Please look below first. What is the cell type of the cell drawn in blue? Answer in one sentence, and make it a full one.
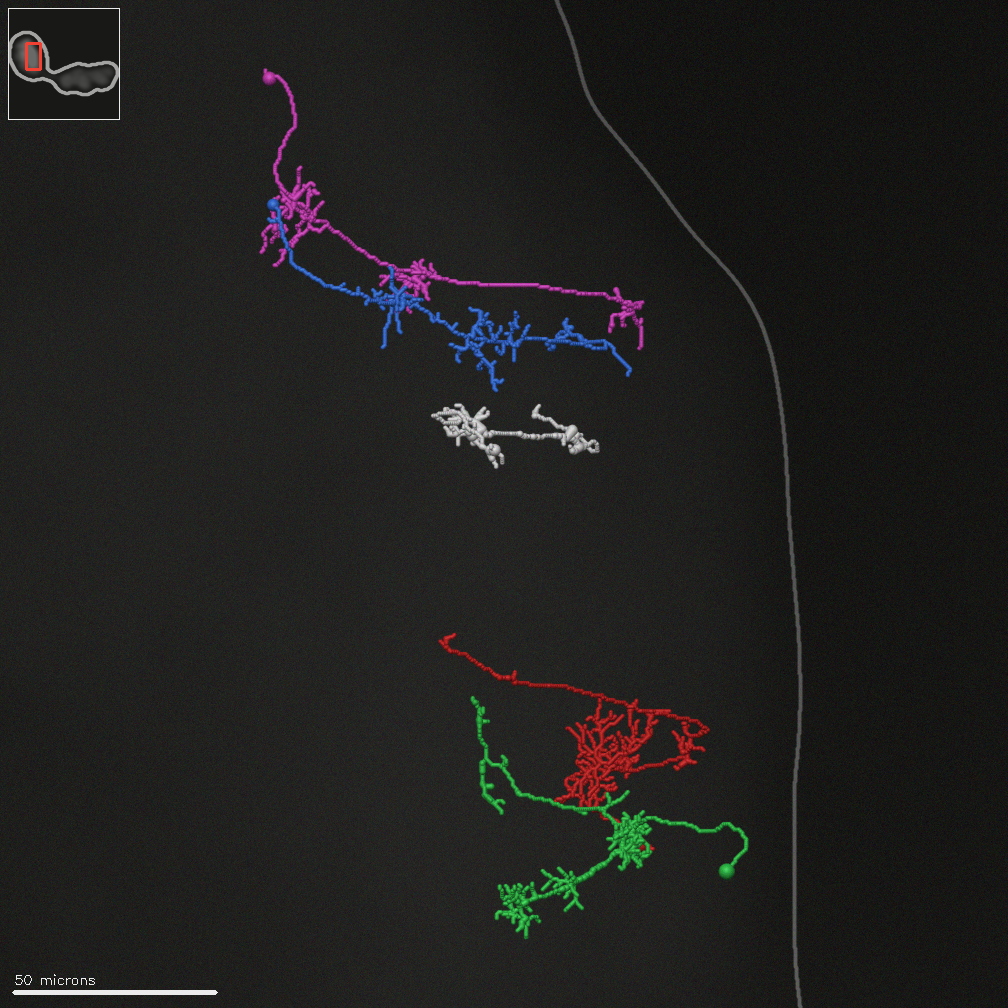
So far as cell type goes, this neuron is TmY18.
